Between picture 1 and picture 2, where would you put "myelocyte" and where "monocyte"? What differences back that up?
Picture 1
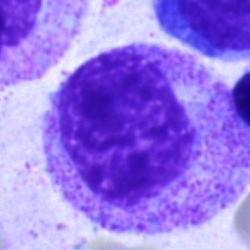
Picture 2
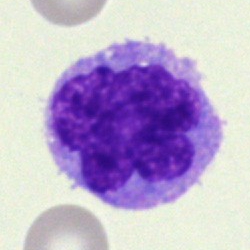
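Picture 1 shows a myelocyte; picture 2 shows a monocyte. The myelocyte has a round outline with a smooth edge. The monocyte's outline is roughly round, with a slightly ragged, fuzzy edge. No projections rise from the myelocyte's surface. In the myelocyte, the pale lilac cytoplasm forms a rim that is wider at the lower right than at the upper left, and no vacuoles are visible in it. The monocyte's cytoplasm is pale lilac-blue, and its rim around the nucleus is widest on the right side.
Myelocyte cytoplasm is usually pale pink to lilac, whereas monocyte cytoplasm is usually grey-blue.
A notch cuts into the lower edge of the monocyte's nucleus.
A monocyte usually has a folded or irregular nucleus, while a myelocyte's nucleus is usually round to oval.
Two red cells lie near the monocyte, one above and one below, and neither touches it.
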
